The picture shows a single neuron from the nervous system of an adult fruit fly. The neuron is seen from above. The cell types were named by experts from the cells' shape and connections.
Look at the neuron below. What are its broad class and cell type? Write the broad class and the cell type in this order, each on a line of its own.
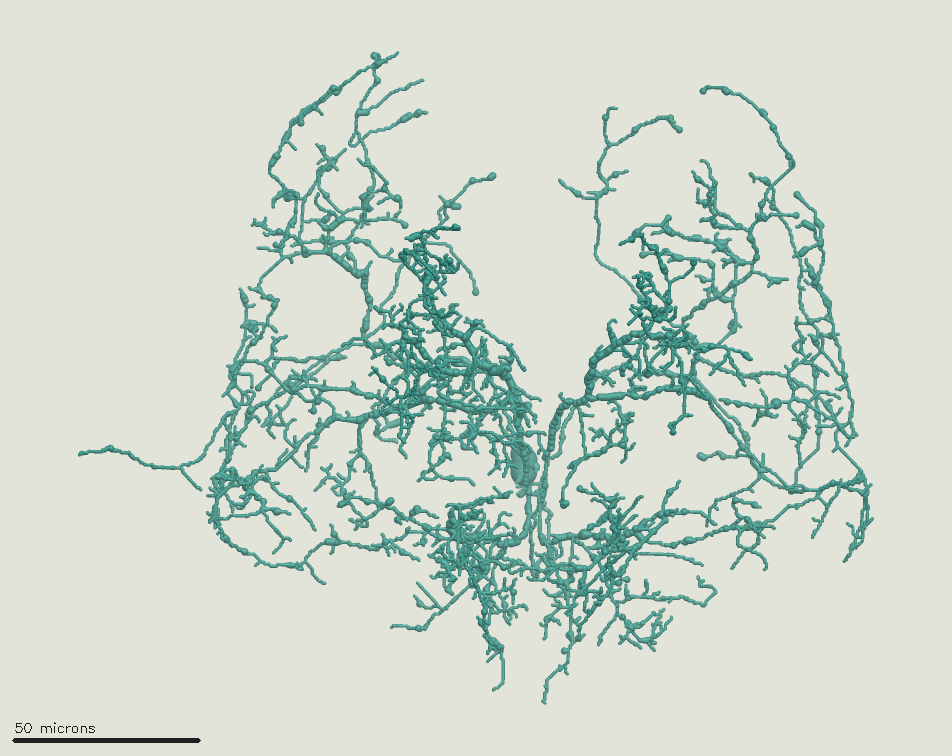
central-brain intrinsic neuron
GNG298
